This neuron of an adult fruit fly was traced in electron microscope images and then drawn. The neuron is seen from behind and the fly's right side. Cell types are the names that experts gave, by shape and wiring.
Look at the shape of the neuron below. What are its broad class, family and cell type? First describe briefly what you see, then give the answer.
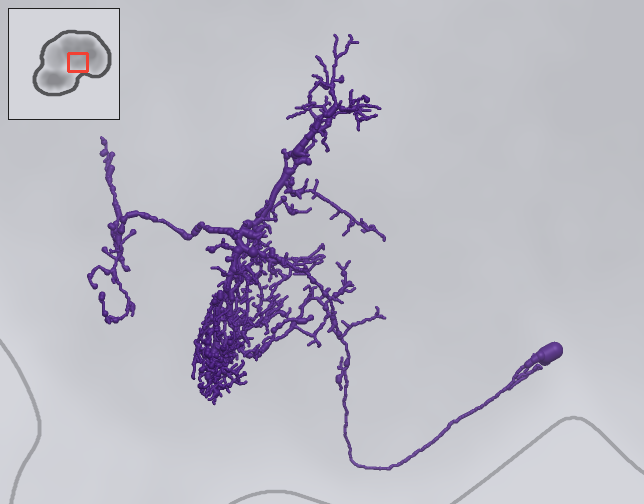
As drawn here it is about as wide as it is tall. Its broad class is central-brain intrinsic neuron. The family is hemilineage LB6. The cell type is GNG327.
